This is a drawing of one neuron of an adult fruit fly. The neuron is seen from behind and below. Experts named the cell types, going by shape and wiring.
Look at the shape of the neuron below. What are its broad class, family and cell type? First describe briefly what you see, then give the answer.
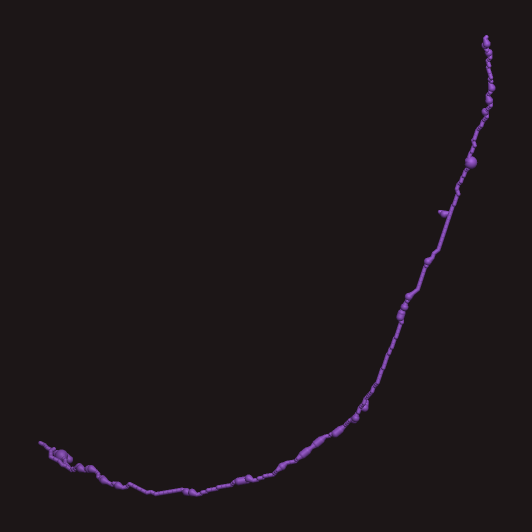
No cell body is drawn. There are a dozen or fewer branch ends. Its broad class is sensory neuron entering the nerve cord. The name of its family is class mechanosensory tactile. It is of cell type SNta34.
